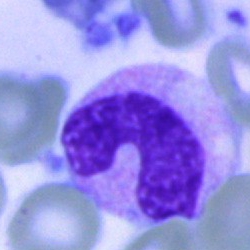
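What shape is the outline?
Roughly round and smooth, as far as I can tell.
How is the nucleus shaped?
It has a deep indentation, and that opens toward the bottom of the picture.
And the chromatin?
Dark purple and coarsely clumped, with no nucleoli visible.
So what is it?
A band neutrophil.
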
